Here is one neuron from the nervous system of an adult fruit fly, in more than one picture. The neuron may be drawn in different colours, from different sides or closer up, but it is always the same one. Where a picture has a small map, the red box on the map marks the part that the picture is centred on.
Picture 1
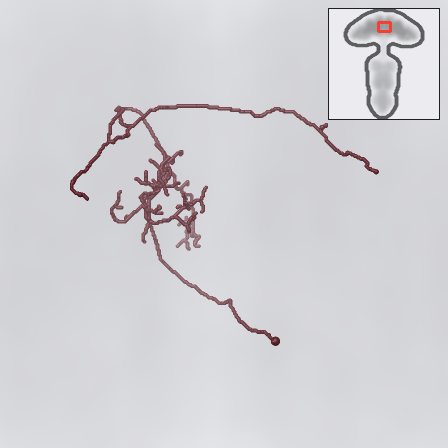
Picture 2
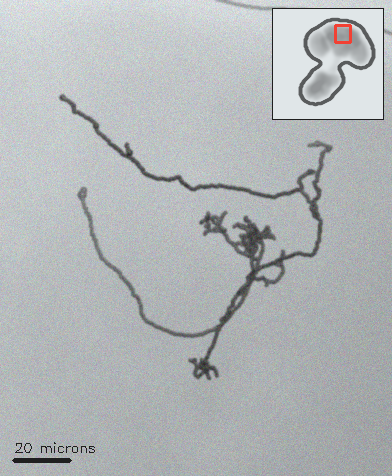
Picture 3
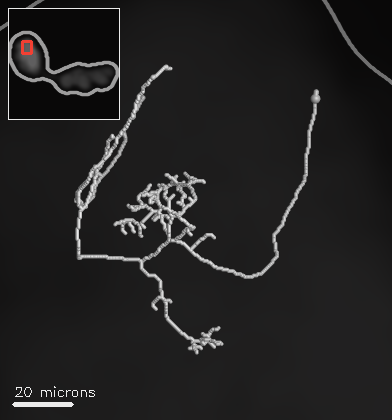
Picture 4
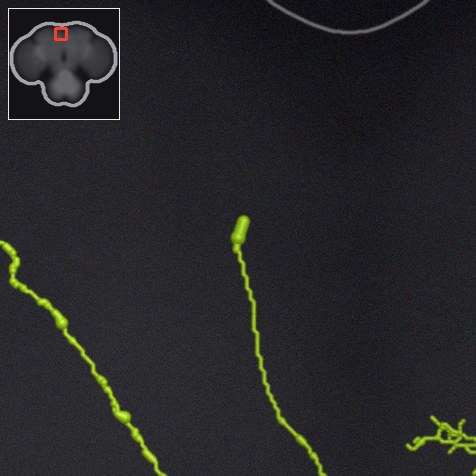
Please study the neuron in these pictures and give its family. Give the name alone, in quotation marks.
"class CX"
